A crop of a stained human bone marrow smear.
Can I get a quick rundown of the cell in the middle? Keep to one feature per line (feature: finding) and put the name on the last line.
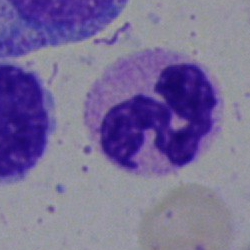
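Nucleoli: none visible, you'll notice
Cytoplasm: plenty of it, pale pinkish-lilac
Granules: fine, faint lilac, filling the cytoplasm
Vacuoles: none in the cytoplasm
Name: segmented neutrophil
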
